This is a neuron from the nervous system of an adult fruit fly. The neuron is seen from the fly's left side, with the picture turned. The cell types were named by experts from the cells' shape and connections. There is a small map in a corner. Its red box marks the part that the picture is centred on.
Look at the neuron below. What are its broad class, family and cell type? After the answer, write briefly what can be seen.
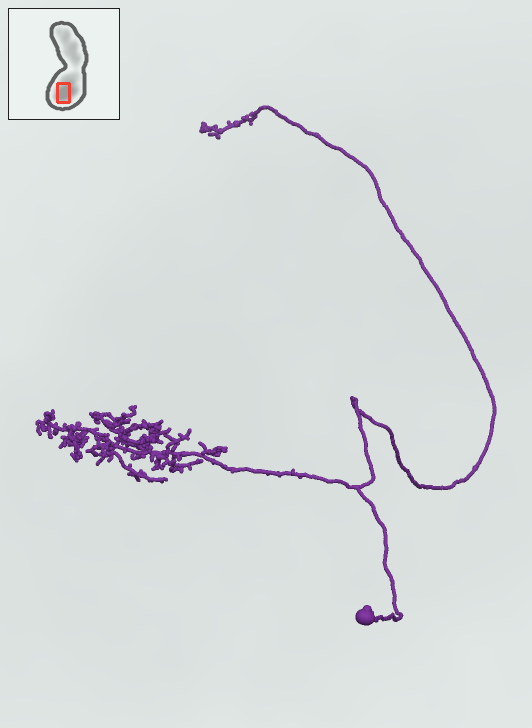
Its broad class is visual projection neuron. The family is MeVP. Its cell type is MeVP6. As drawn here it is about as wide as it is tall.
